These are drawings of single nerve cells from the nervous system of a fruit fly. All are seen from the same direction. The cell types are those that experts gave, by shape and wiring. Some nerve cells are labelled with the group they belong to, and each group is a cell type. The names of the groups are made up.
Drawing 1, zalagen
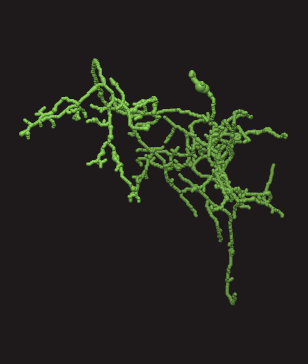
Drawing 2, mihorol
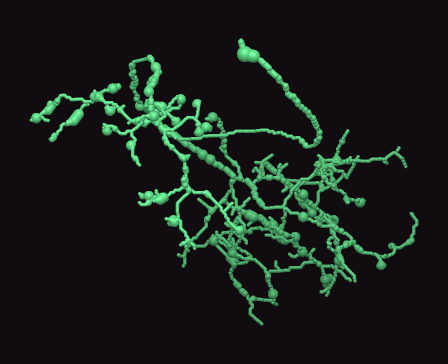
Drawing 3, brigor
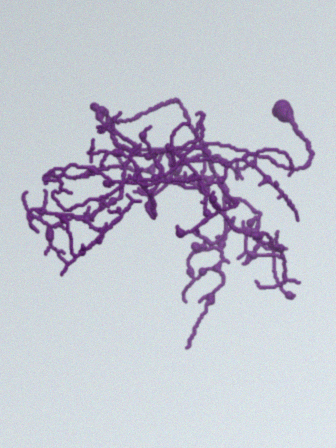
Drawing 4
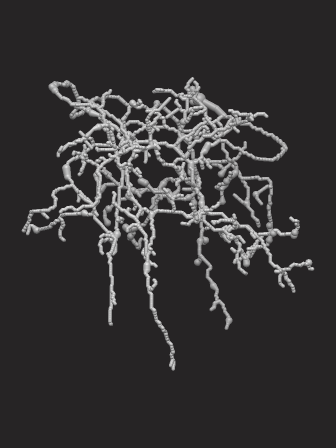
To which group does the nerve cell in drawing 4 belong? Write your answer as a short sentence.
It belongs to zalagen.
